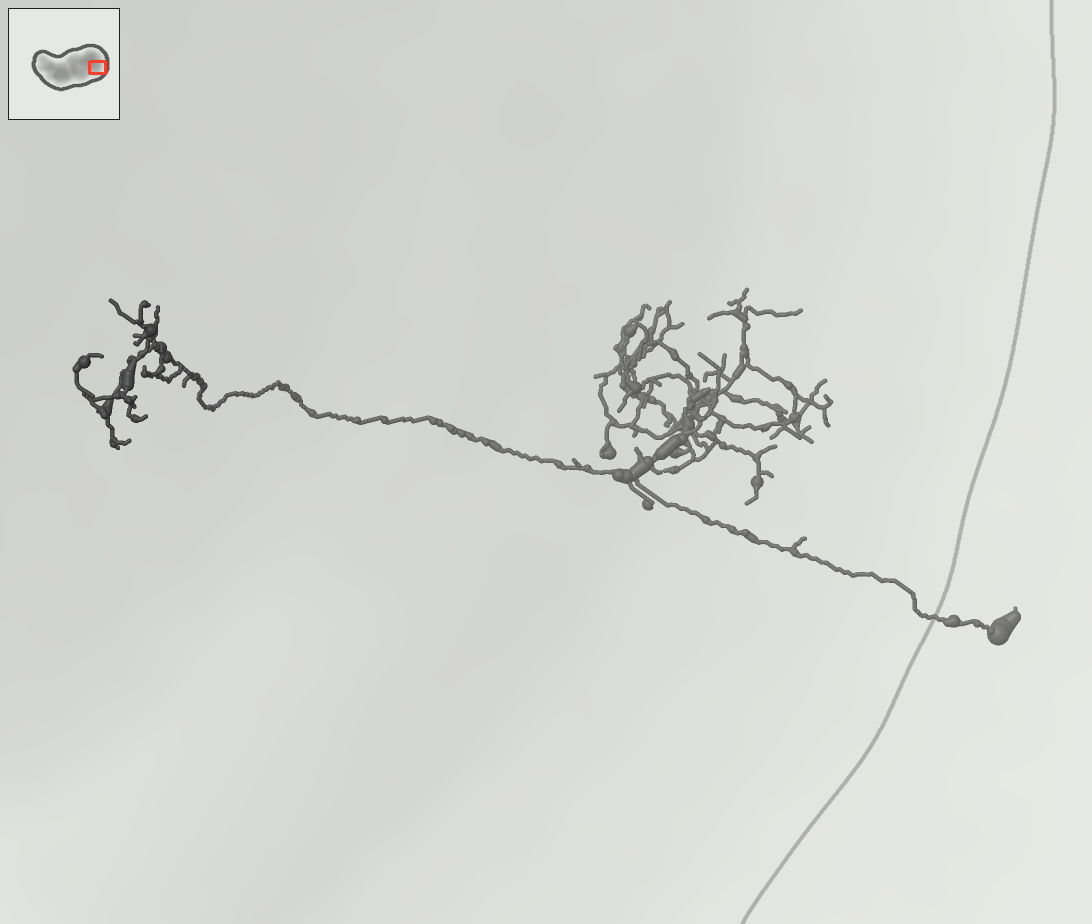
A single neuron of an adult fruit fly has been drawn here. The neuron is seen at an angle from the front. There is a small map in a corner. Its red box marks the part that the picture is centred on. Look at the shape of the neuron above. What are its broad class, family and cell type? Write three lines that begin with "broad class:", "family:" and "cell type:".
broad class: optic-lobe intrinsic neuron
family: Tm
cell type: Tm40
